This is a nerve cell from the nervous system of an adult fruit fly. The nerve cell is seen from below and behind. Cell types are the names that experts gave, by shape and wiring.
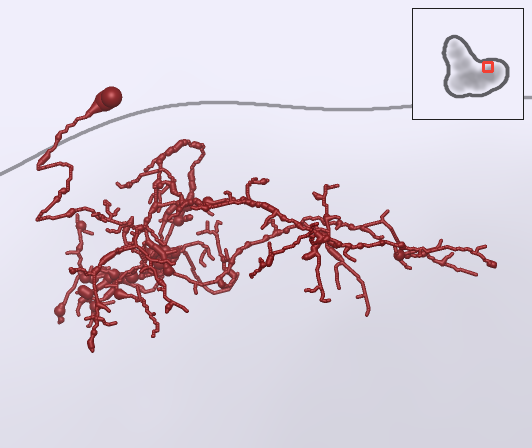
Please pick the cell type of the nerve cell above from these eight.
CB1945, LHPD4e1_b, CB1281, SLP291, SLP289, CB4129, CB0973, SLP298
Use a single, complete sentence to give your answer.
It is as CB1281 that this nerve cell is typed.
